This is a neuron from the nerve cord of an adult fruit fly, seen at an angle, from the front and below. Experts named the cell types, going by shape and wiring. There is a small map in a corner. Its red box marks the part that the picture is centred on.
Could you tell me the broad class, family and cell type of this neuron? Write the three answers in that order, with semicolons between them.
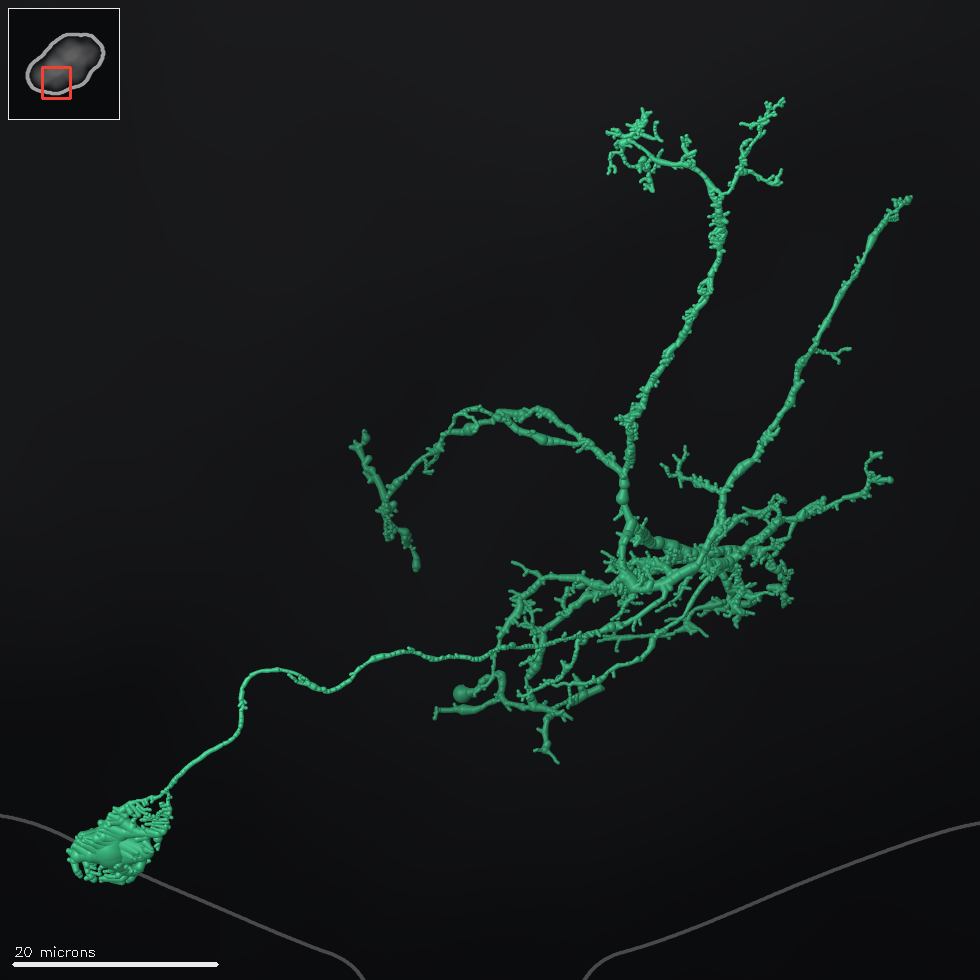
nerve-cord intrinsic neuron; hemilineage 13B; IN13B031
